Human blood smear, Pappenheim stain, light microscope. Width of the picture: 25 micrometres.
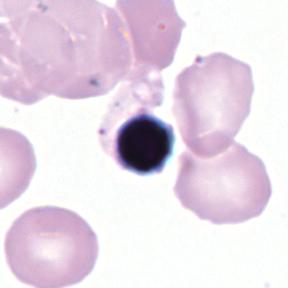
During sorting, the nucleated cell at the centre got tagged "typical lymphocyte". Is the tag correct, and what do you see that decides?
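Not a typical lymphocyte; it's a normoblast. Its cytoplasm is pale greyish-pink, which argues for normoblast and against typical lymphocyte.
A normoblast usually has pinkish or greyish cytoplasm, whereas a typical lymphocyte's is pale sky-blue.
The chromatin is very dense, almost uniformly dark purple-black, patternless.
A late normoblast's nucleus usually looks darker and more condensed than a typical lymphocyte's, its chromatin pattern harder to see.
No nucleolus shows; the cytoplasm's outline is faint and irregular, its pale upper part touching the non-nucleated cells above.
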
